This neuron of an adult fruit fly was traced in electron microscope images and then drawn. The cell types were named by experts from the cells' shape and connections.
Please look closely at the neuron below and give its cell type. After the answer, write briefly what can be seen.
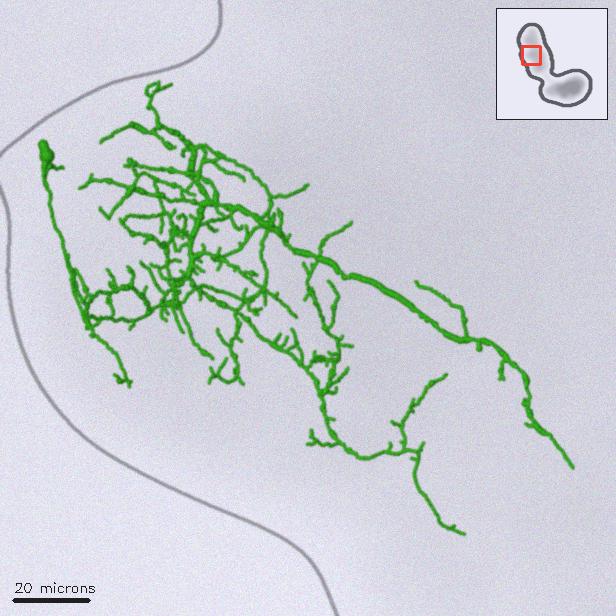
The cell type is IN13A032. Its broad class is nerve-cord intrinsic neuron. Its cell body lies at the upper left of the picture. By the scale bar it is about 140 microns wide in this view.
